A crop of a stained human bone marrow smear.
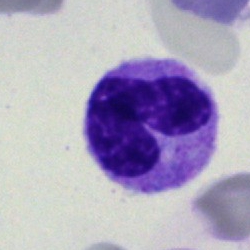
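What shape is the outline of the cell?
Round and smooth.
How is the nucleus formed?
It is lobed and curves around a pale notch opening toward the lower right, with dense, coarsely clumped chromatin staining dark purple.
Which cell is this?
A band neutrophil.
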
